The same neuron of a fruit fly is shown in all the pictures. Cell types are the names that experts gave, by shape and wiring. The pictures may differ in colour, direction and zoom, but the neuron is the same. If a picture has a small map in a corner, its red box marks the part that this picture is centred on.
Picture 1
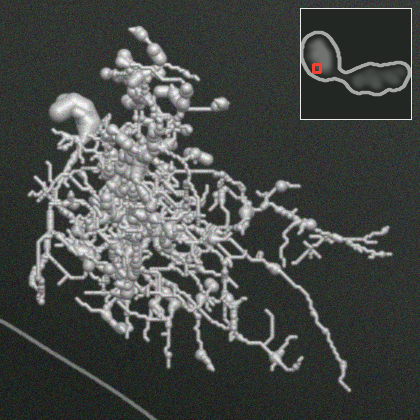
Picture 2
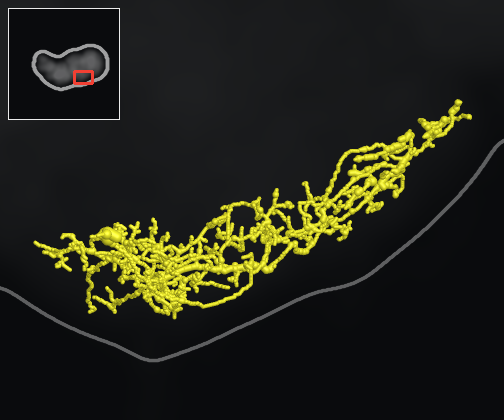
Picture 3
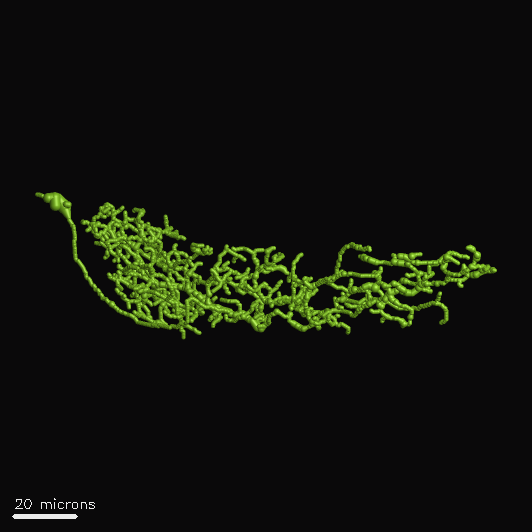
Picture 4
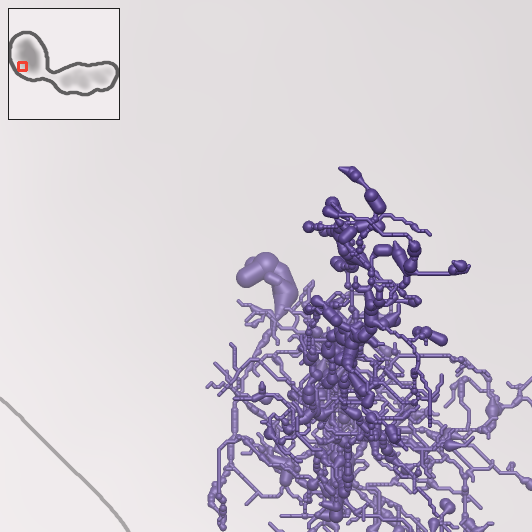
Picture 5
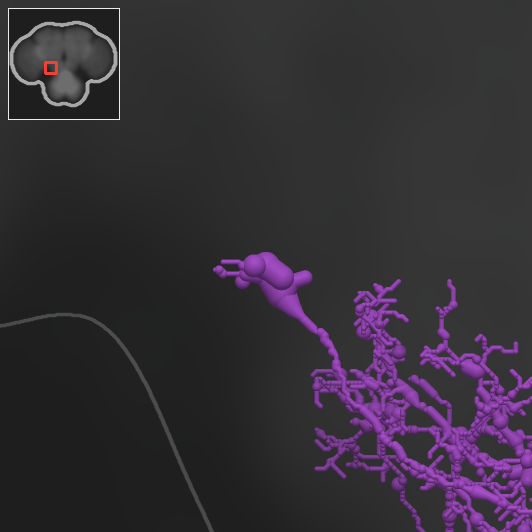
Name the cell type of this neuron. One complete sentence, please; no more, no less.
It is to cell type GNG236 that the neuron belongs.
